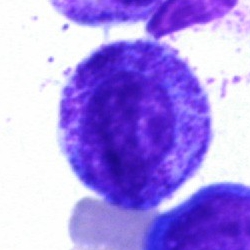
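Promyelocyte. Stained human bone marrow smear, central cell. Outline round to slightly oval. Cytoplasm rims the nucleus on all sides; no clear vacuoles. Chromatin dark purple, finely textured, not clumped.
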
